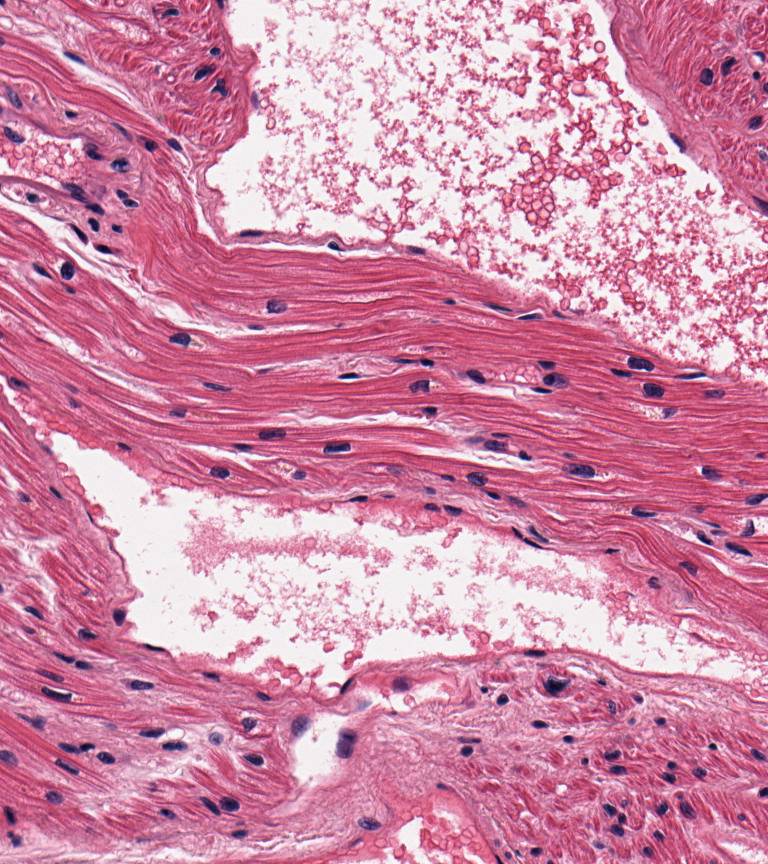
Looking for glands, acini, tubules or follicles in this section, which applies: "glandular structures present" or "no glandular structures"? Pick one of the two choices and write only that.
No glandular structures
